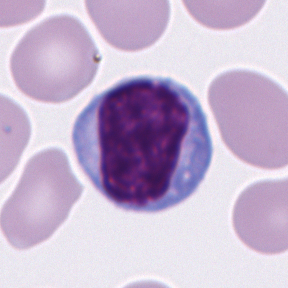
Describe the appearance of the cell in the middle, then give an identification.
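Starting with the nucleus, it is a single unlobed mass. Its chromatin is dark purple and coarsely clumped. Moving to the cytoplasm, it shows no distinct granules. Finally, the cell surface has no projections. The cell is a typical lymphocyte.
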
